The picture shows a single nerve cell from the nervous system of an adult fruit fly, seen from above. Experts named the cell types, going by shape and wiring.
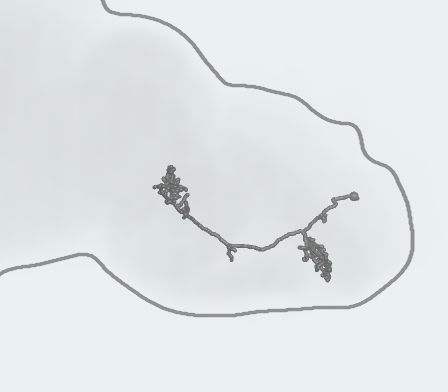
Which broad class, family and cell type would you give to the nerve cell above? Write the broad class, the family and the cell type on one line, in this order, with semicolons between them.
optic-lobe intrinsic neuron; TmY; TmY21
